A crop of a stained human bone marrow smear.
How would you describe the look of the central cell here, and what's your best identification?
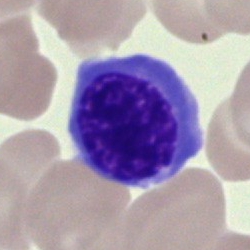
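A moderate rim of deep blue cytoplasm is present, and the nucleus lies off-centre, leaving the widest band of cytoplasm on the right side. The chromatin is dark and clumped, with small paler patches between the clumps. The cell outline is somewhat angular rather than perfectly round. It is an erythroblast.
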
